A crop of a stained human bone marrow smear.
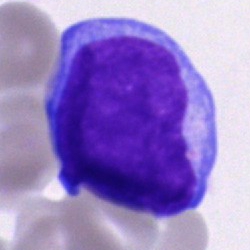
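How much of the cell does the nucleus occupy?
Most of it, leaving only a narrow rim of cytoplasm, wider on the right side than on the left.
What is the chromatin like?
Dark purple and fairly evenly dense, with no coarse clumps.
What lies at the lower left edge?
A small blue bulge projects from it.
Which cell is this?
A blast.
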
